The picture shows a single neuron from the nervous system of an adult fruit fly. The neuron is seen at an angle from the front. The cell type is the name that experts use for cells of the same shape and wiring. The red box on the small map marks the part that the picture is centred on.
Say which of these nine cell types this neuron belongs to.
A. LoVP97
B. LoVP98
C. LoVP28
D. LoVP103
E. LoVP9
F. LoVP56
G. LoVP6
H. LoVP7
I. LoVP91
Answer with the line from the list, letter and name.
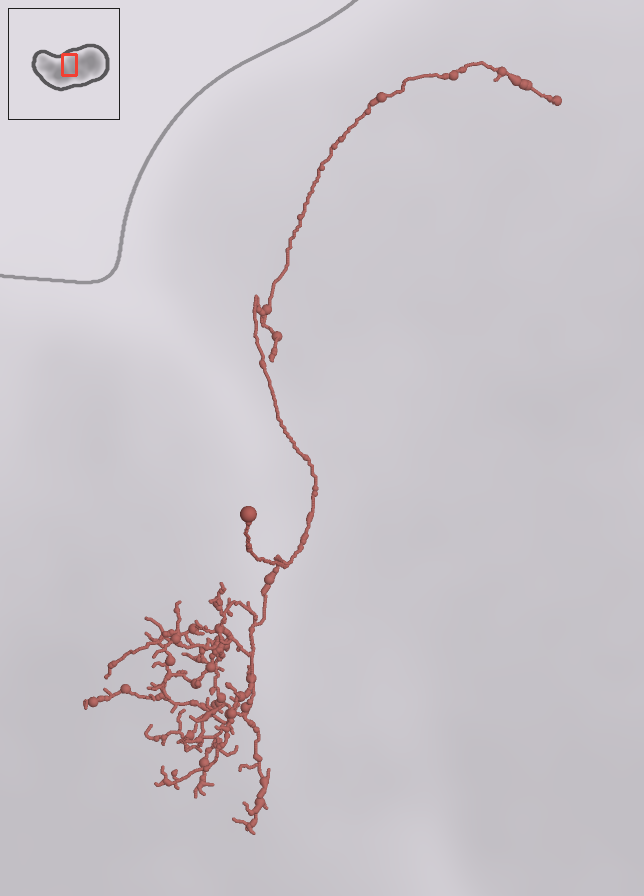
G. LoVP6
